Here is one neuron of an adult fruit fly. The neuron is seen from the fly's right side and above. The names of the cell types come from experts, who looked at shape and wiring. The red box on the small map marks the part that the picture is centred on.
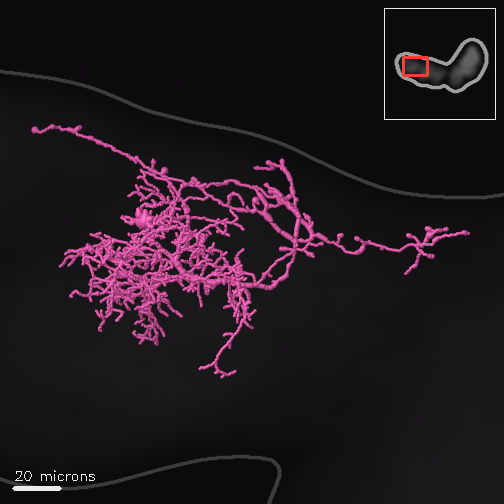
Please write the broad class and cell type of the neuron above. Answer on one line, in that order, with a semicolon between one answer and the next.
nerve-cord intrinsic neuron; INXXX121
